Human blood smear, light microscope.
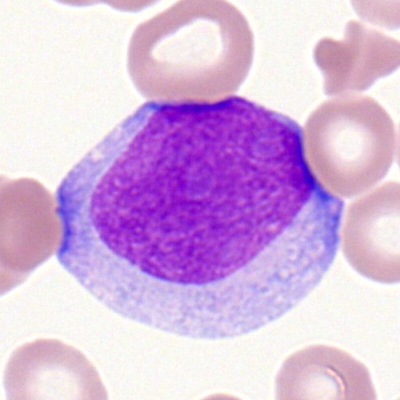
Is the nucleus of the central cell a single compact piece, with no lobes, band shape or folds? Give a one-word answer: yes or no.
Yes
